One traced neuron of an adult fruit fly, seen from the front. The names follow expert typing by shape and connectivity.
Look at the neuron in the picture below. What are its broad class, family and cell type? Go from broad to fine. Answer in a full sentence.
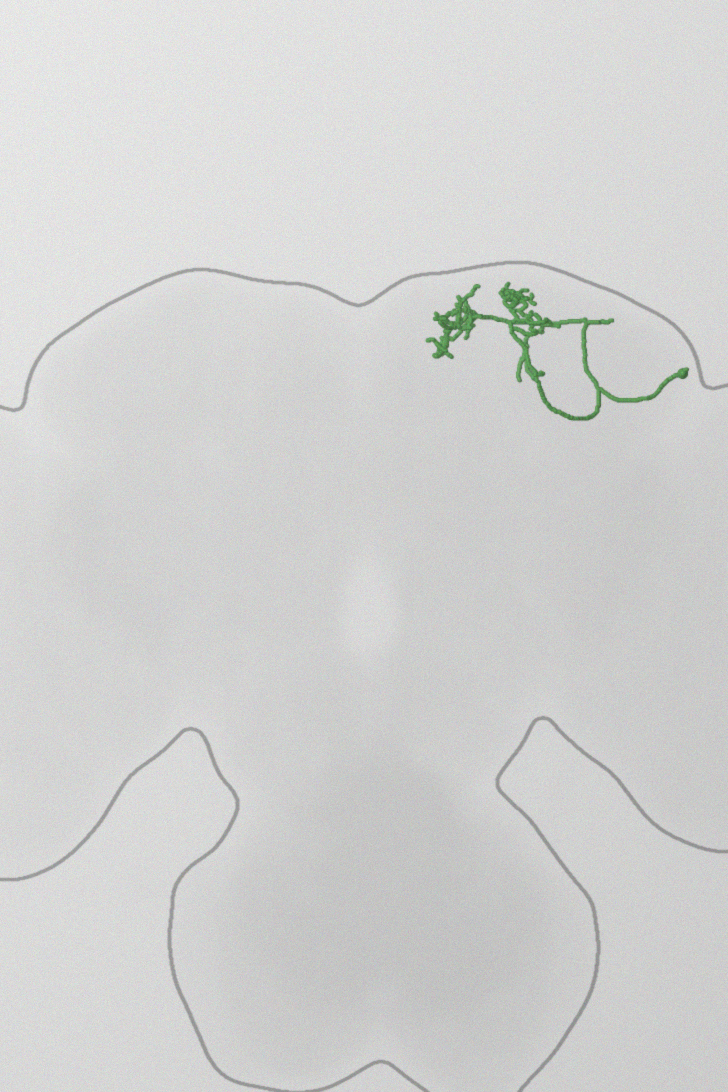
A central-brain intrinsic neuron of hemilineage SLPal1, type CB4137.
